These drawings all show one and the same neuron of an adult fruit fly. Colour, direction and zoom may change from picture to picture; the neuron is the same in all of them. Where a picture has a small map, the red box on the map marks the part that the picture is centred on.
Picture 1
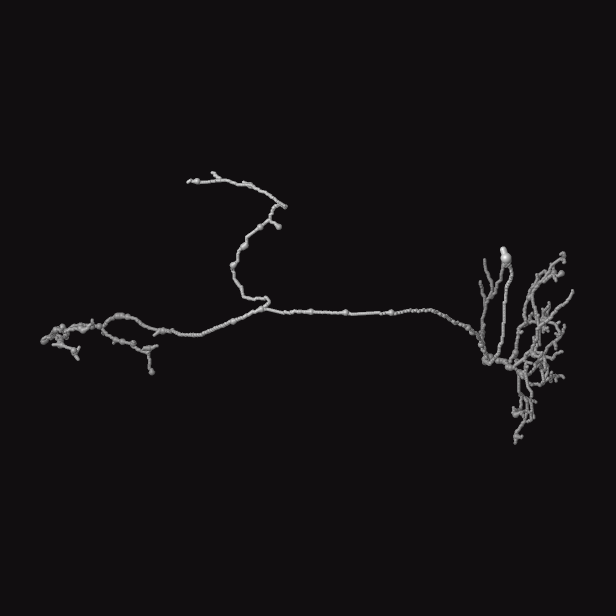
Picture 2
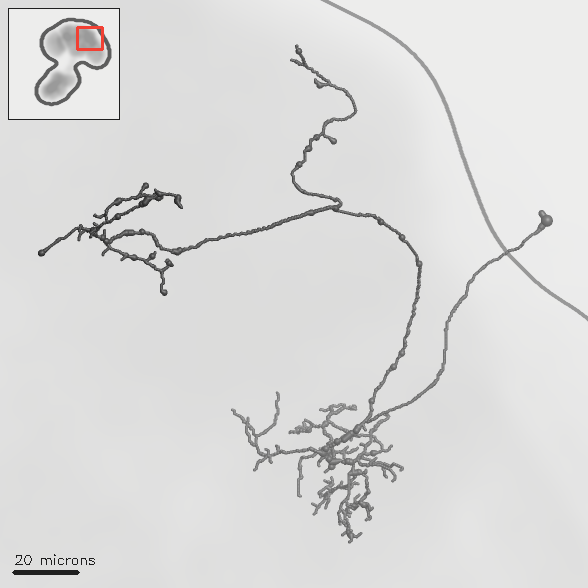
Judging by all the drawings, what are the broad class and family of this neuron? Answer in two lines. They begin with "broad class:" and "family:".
broad class: visual projection neuron
family: hemilineage SLPa&l1_lateral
